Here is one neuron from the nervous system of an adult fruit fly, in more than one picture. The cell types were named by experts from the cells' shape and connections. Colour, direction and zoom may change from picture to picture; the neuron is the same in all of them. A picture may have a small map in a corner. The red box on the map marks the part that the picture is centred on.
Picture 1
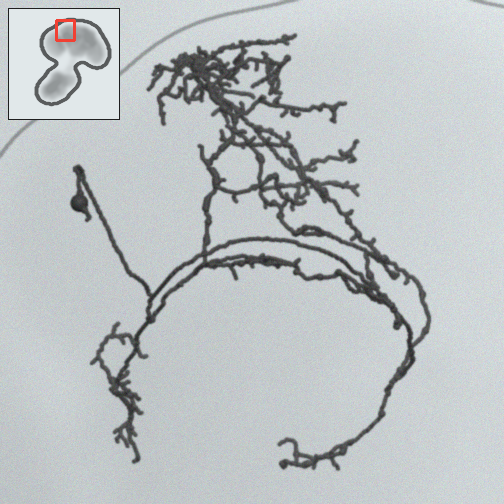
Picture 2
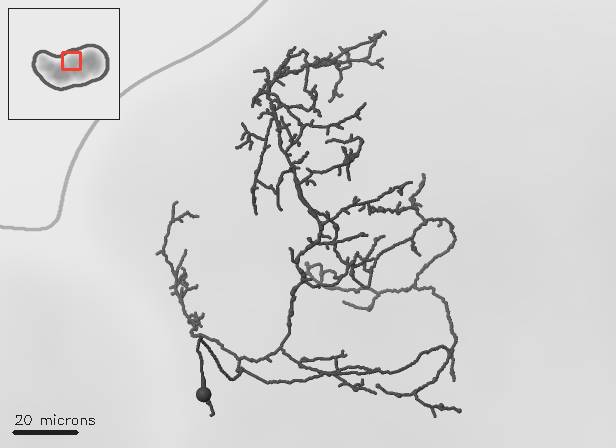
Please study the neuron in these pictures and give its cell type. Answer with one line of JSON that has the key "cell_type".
{"cell_type": "CB3671"}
